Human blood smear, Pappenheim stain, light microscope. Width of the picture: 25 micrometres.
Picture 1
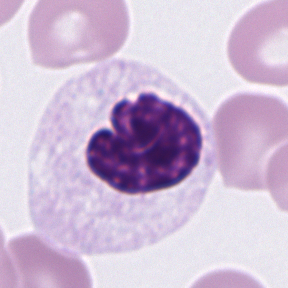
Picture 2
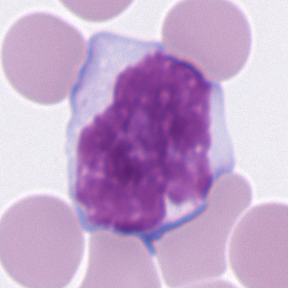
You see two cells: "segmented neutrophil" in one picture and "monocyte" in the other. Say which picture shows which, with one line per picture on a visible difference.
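Picture 1: segmented neutrophil. The cytoplasm is dusted with fine, evenly scattered lilac granules.
Picture 2: monocyte. No granules are visible in the cytoplasm.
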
